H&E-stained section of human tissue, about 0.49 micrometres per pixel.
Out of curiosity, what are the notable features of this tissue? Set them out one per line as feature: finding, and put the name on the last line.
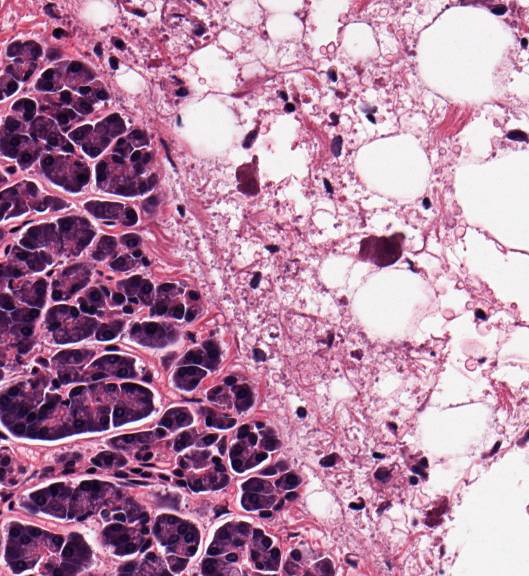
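Layout: densely packed glandular tissue left, loose connective tissue with fat right
Grouping: small rounded acini parted by thin pink septa
Acinar cytoplasm: deep purple, granular
Acinar nuclei: small, round, dark
Name: pancreas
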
